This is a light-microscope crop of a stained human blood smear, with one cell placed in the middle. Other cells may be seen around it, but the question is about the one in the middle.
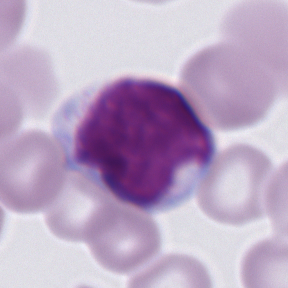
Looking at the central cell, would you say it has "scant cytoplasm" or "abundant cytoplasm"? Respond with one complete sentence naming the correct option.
What surrounds the nucleus is a narrow rim of cytoplasm.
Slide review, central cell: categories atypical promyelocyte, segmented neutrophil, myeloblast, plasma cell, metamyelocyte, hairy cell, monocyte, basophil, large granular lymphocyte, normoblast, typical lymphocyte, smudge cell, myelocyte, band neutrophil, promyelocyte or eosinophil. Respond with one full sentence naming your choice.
The central cell in this smear crop is a large granular lymphocyte.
